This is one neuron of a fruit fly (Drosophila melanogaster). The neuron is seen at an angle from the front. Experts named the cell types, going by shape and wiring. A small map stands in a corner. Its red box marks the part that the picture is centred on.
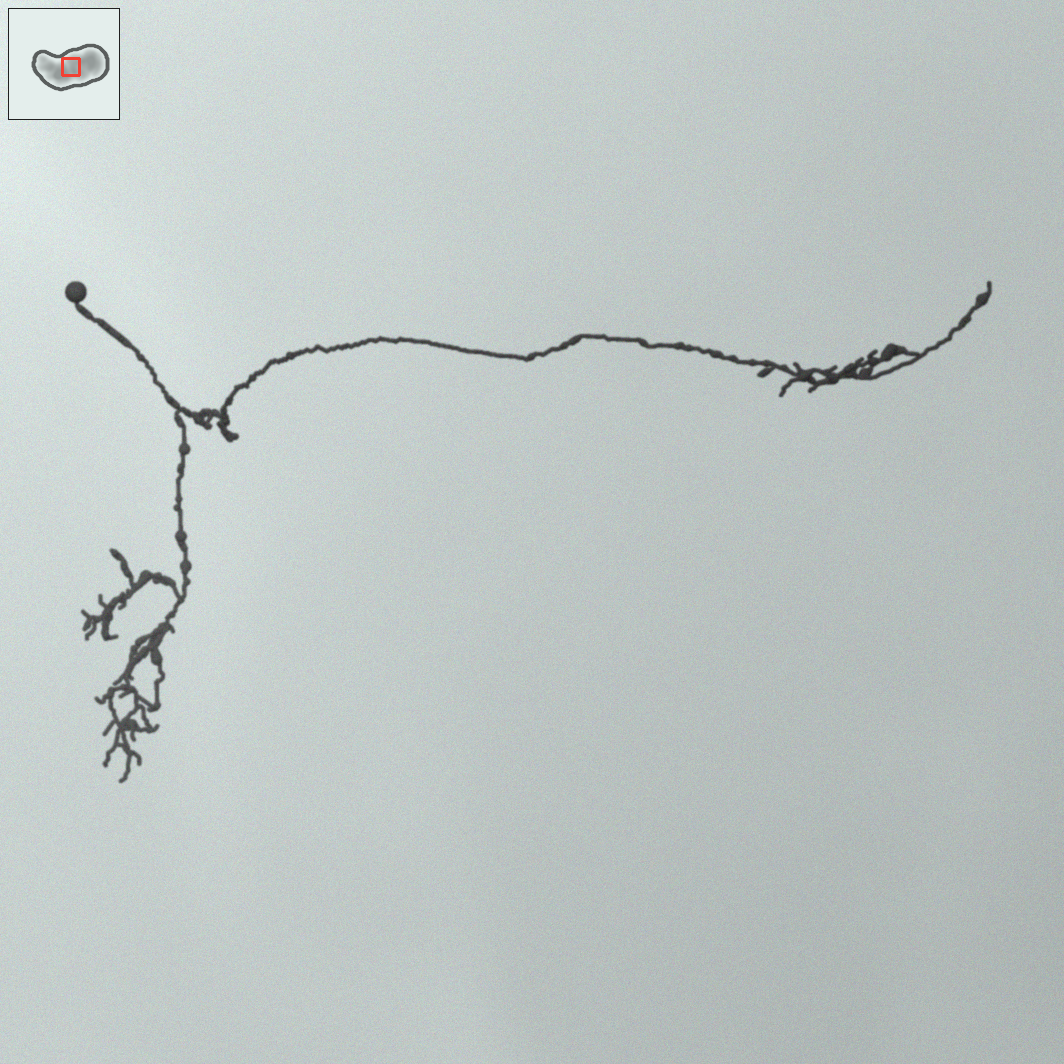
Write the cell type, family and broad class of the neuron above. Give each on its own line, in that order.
LC10c-1
hemilineage VPNd2
visual projection neuron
